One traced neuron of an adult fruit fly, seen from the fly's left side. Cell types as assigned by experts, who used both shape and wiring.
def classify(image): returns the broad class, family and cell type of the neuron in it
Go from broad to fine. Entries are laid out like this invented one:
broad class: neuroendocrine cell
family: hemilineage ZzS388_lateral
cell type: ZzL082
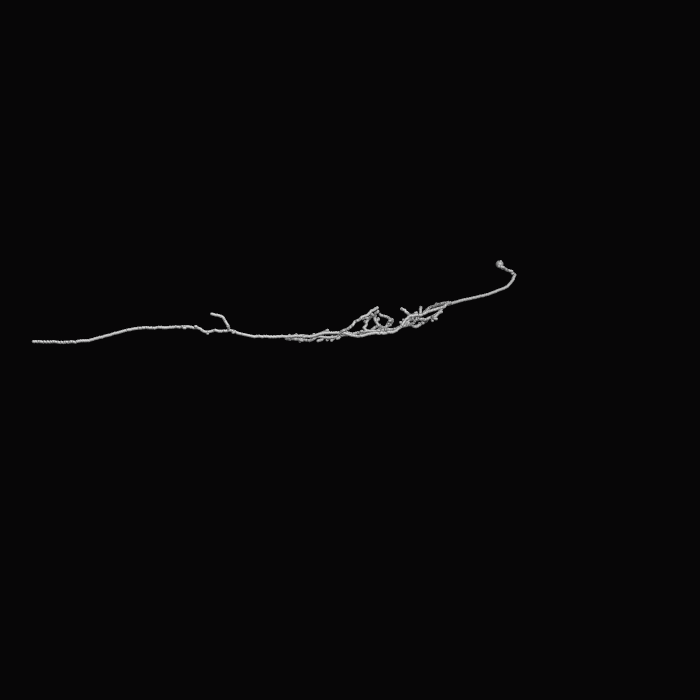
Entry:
broad class: ascending neuron
family: hemilineage 07B
cell type: AN07B089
